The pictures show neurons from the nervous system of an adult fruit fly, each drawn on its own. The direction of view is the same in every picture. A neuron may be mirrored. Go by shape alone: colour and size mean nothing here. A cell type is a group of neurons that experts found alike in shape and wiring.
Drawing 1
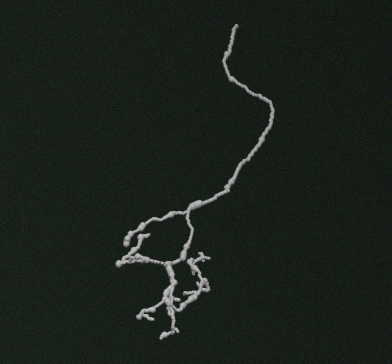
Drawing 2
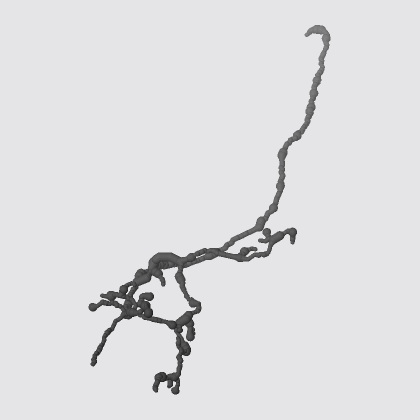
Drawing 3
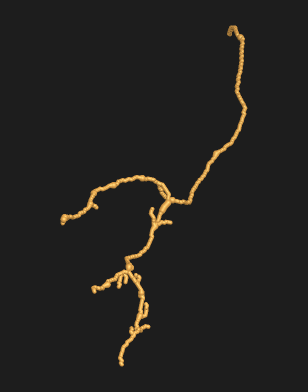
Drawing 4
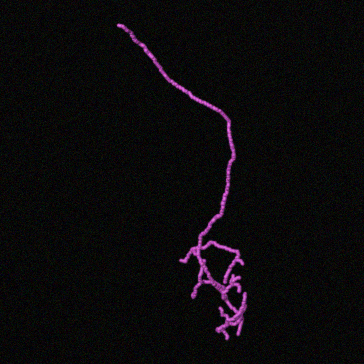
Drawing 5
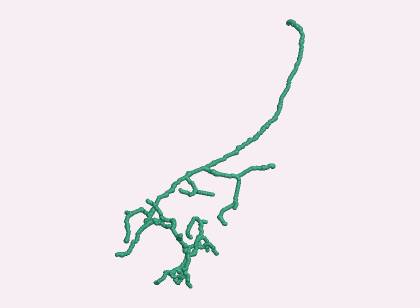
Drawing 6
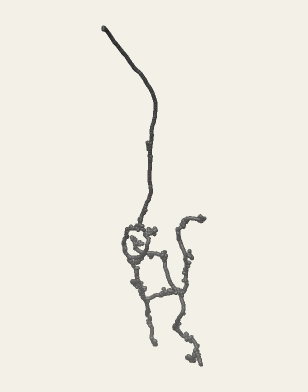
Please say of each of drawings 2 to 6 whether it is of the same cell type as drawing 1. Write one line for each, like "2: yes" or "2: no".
2: yes
3: no
4: yes
5: yes
6: no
